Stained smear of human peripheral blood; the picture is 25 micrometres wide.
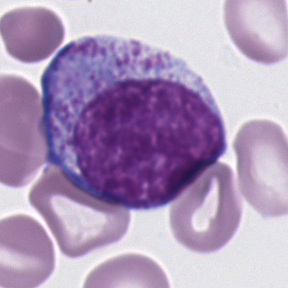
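Promyelocyte, its nucleus sitting off-centre towards the lower right of the cell. No distinct nucleoli show up in that nucleus. A broad rim of pale greyish-blue cytoplasm lies mostly on its upper-left side. Red cells are touching the cell's lower edge.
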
